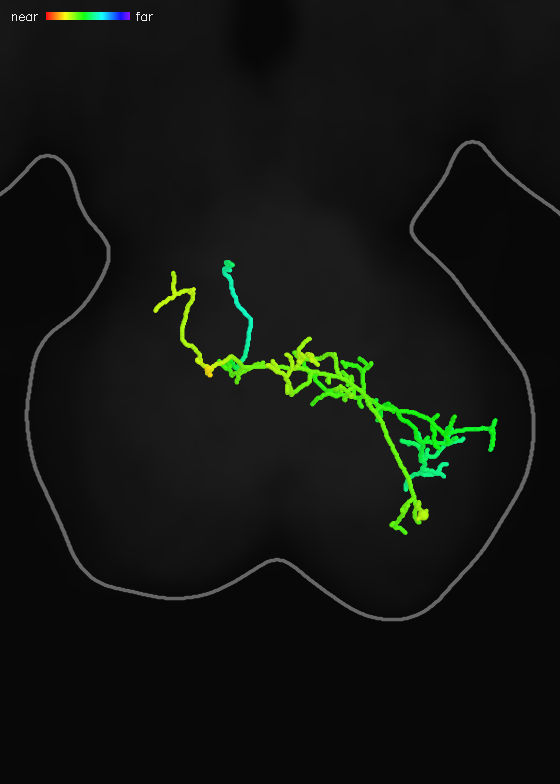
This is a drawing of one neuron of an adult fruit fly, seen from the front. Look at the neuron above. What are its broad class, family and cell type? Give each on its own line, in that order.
nerve-cord intrinsic neuron
hemilineage 07B
IN07B073_b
